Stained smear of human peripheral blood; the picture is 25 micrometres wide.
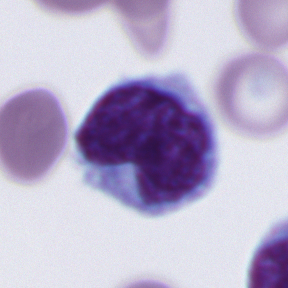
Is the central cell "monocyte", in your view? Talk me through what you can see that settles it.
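Yes, monocyte holds up; the name to test it against is myeloblast. Nucleus: it has a notch in its lower left edge.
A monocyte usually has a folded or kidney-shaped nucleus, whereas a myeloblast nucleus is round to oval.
The notch therefore counts for monocyte and against myeloblast. Nucleoli: none can be seen.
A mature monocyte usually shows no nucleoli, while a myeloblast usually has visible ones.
This, too, favours monocyte. Size: the cell is about 13 micrometres across, and its nucleus, about 12 by 10 micrometres, fills about 70% of the cell's area. Outline and granules: roughly round, with no coarse dark granules in the cytoplasm.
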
